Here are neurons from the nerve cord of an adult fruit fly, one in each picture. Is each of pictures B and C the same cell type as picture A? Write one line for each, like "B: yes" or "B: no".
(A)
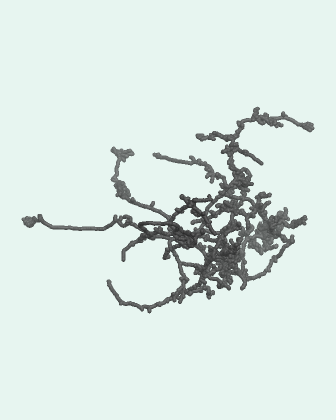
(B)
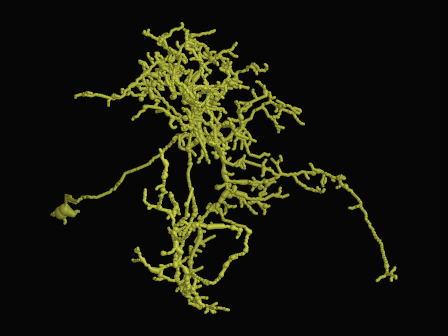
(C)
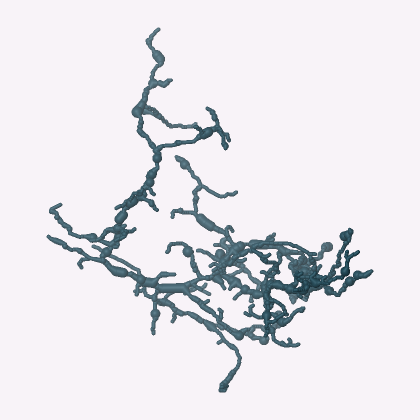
B: no
C: no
